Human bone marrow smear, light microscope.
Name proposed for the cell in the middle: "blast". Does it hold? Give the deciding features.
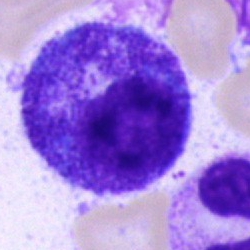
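Not a blast: promyelocyte. Cytoplasm densely packed with dark purple granules, some lying over the nucleus and partly obscuring its detail.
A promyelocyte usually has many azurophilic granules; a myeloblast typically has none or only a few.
Granule load therefore favours promyelocyte and counts against blast. Nucleus off-centre, toward the lower right.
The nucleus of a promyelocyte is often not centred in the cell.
Also seen: round outline, and a paler, less granular patch in the upper left cytoplasm.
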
